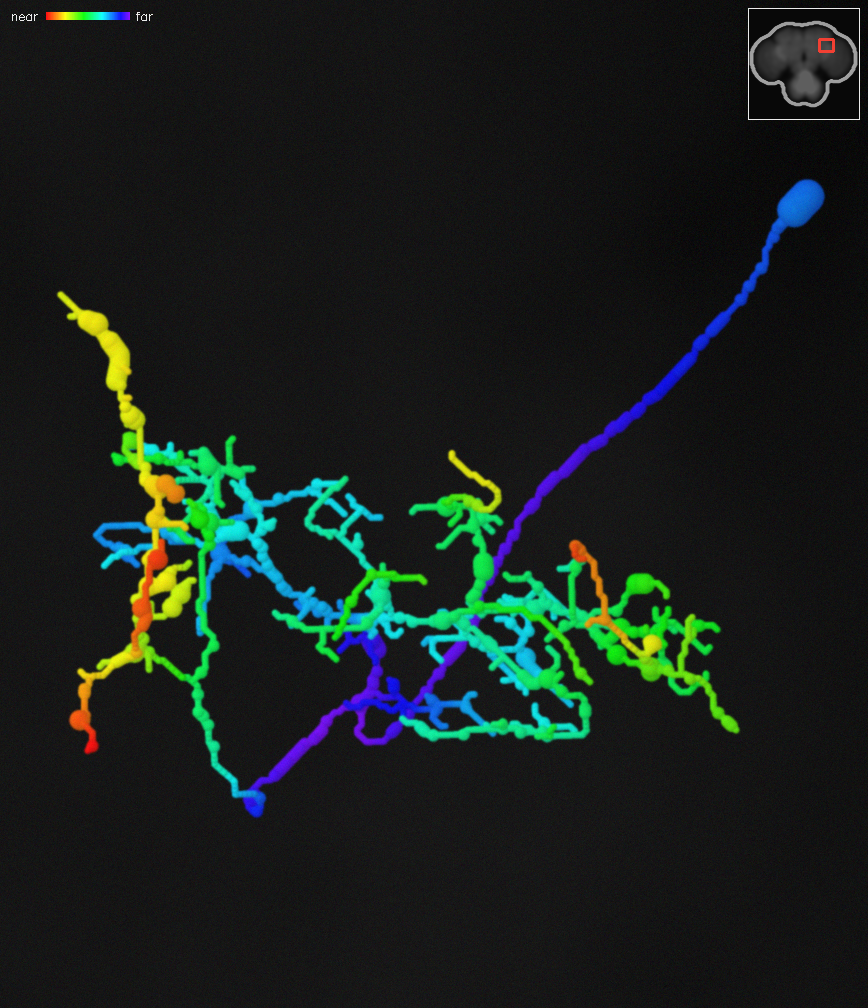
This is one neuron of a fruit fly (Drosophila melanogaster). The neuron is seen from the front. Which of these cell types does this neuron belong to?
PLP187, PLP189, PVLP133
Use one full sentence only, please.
The neuron here is of the cell type PVLP133.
